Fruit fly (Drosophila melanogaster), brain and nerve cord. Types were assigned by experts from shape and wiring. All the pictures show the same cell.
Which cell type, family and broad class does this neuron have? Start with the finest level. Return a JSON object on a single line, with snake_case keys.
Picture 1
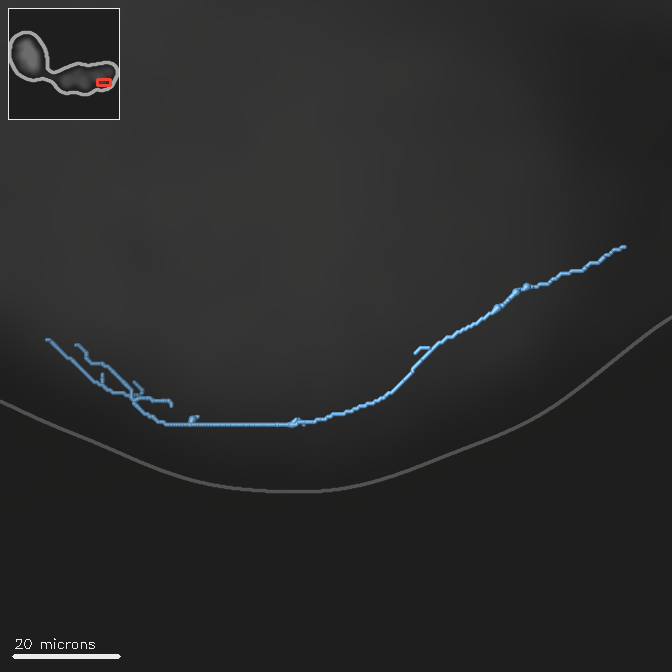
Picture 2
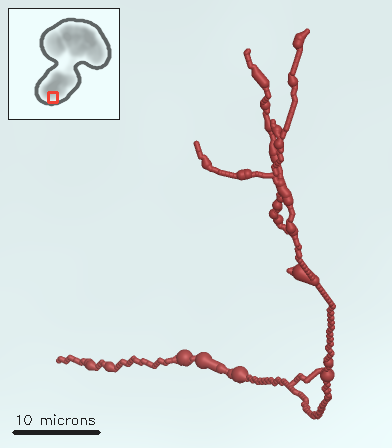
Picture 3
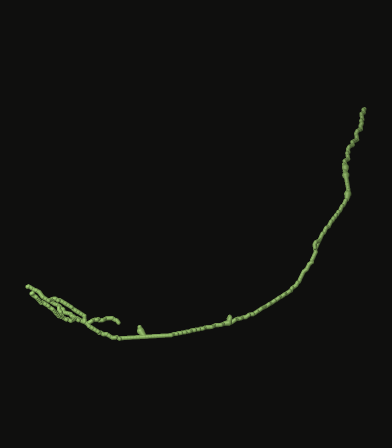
{"cell_type": "SNta31", "family": "class mechanosensory tactile", "broad_class": "sensory neuron entering the nerve cord"}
